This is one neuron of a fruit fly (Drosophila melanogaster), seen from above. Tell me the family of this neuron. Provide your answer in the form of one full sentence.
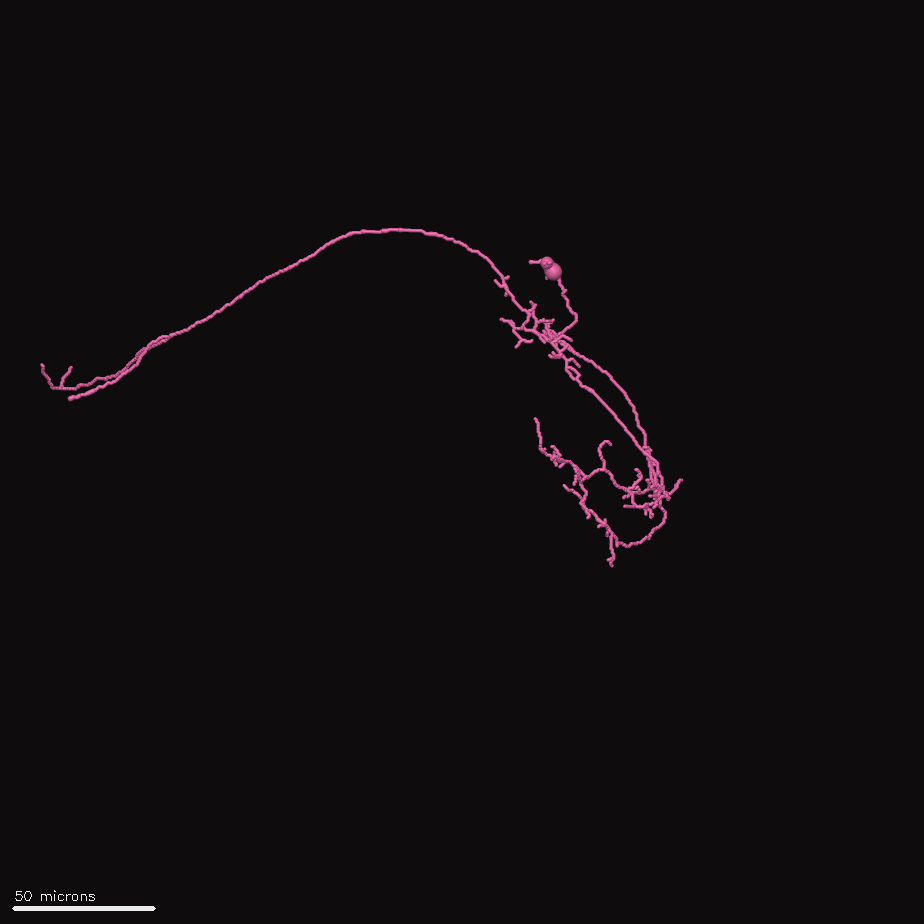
By its family, the neuron is Lat.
